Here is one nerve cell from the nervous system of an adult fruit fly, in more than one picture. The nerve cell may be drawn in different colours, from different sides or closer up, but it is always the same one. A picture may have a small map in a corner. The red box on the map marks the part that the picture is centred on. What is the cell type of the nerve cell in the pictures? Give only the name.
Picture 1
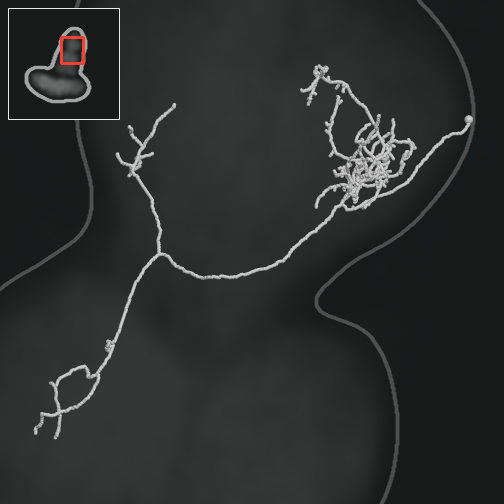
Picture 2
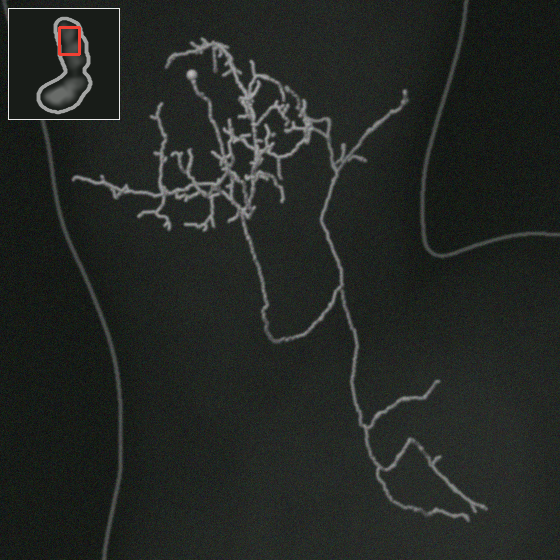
IN08B090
